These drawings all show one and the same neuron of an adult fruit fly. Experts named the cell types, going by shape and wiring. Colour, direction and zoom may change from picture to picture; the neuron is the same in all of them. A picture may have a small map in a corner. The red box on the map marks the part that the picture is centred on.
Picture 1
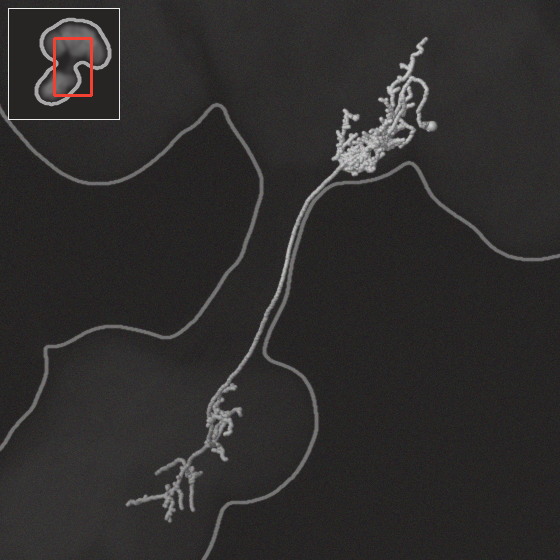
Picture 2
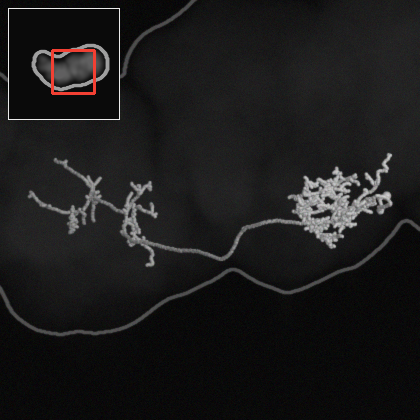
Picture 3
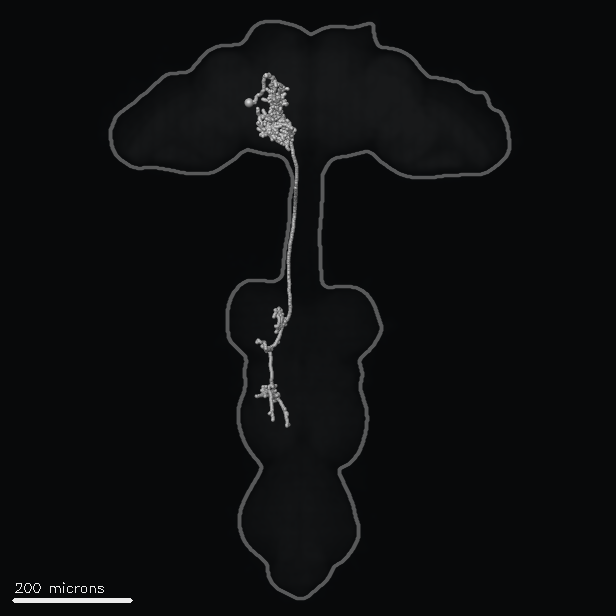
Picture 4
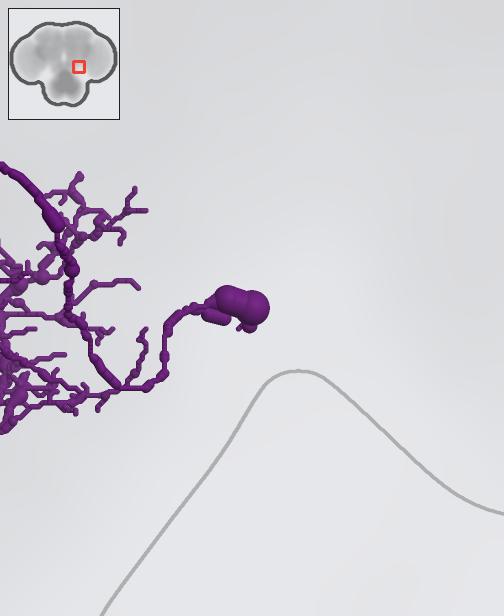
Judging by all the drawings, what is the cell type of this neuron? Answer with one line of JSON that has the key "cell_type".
{"cell_type": "DNge081"}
